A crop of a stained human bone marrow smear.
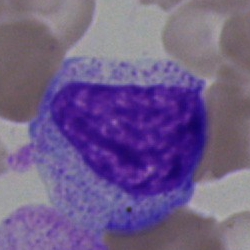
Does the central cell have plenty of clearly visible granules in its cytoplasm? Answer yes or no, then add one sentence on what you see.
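Yes. Fine purple granules are scattered throughout the cytoplasm.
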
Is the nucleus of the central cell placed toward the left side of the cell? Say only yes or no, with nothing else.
No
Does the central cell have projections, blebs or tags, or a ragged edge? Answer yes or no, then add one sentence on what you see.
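Yes. A small rounded purplish bleb projects from the left side of the cell.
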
